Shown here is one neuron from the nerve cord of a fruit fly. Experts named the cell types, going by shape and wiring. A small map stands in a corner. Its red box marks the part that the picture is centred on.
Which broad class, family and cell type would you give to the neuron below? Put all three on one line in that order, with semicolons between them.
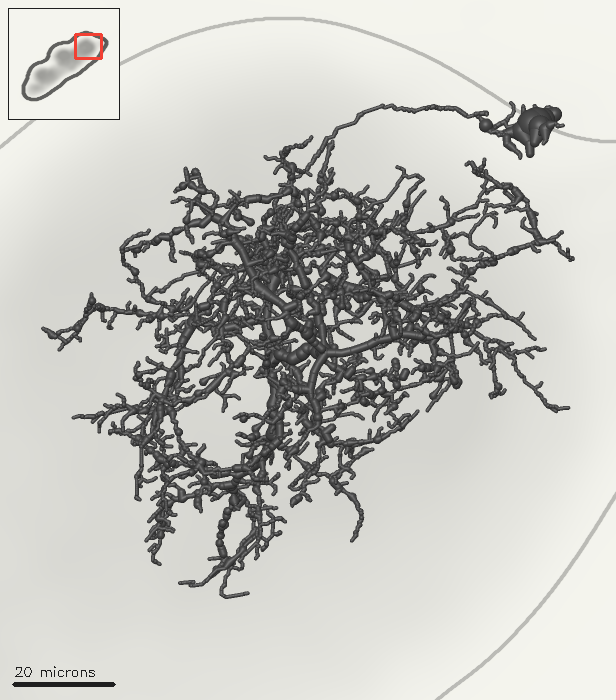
nerve-cord intrinsic neuron; hemilineage 13A; IN13A009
